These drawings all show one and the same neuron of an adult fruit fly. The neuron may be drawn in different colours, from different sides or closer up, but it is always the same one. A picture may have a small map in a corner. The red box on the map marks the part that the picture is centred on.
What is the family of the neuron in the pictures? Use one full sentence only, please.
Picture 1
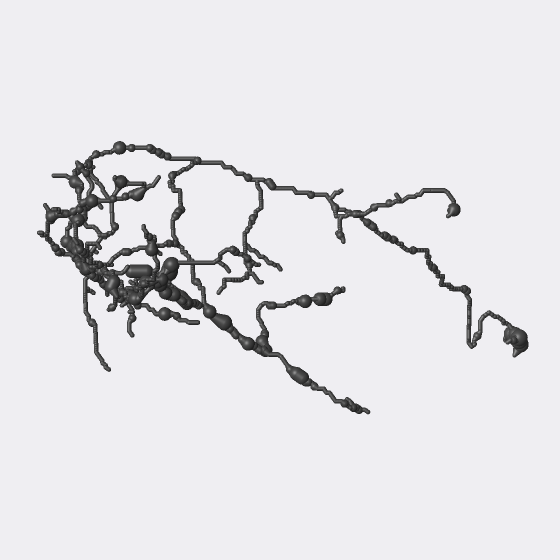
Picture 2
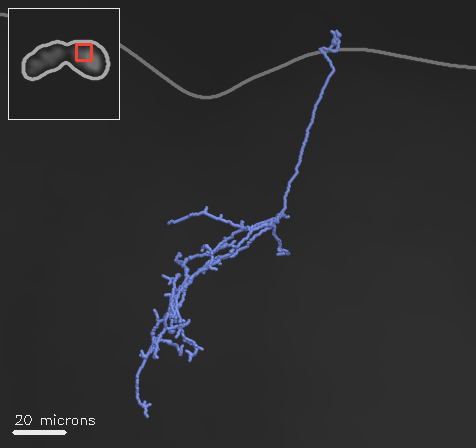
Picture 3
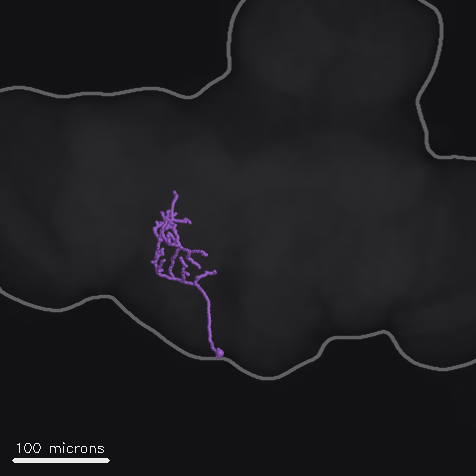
Family hemilineage MX3 is where this neuron is grouped.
